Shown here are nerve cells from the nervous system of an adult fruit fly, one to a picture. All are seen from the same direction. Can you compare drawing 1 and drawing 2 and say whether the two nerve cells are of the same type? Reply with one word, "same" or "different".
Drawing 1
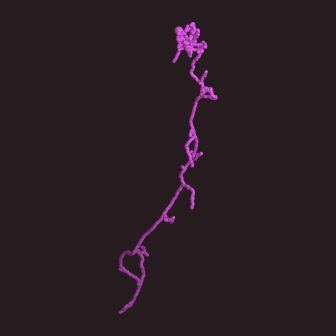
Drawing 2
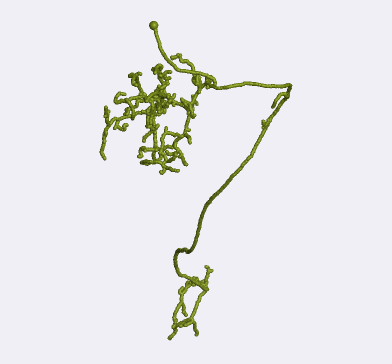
different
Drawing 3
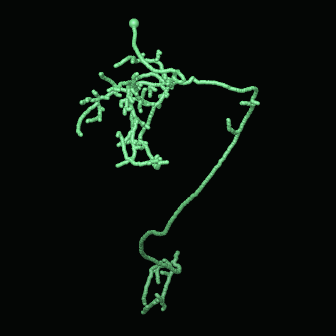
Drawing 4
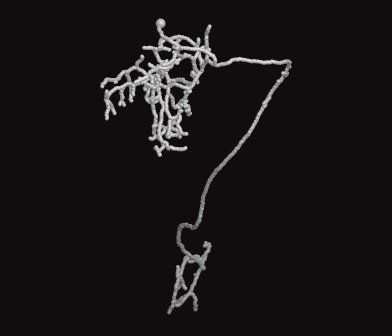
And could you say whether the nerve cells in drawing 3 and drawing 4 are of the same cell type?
same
